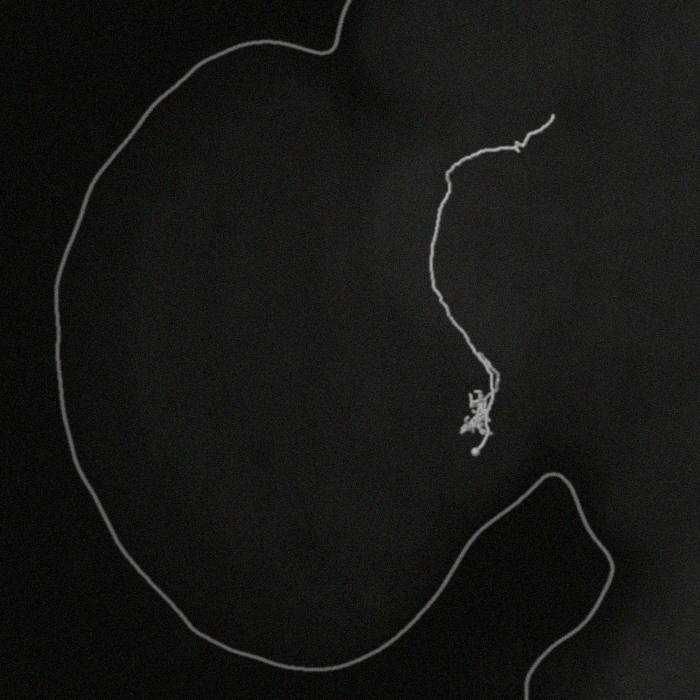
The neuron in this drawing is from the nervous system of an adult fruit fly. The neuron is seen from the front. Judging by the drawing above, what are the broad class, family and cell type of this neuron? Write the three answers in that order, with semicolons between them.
visual projection neuron; LC; LC30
